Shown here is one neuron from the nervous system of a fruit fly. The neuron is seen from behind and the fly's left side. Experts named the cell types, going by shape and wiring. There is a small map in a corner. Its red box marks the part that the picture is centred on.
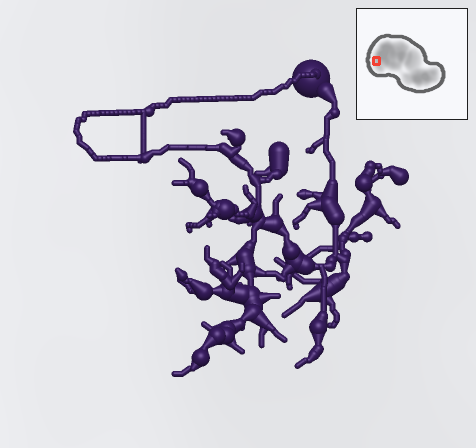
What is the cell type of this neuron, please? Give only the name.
Dm15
